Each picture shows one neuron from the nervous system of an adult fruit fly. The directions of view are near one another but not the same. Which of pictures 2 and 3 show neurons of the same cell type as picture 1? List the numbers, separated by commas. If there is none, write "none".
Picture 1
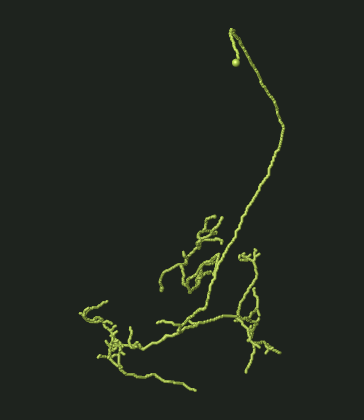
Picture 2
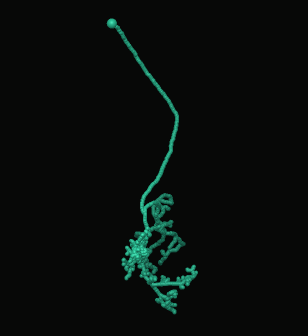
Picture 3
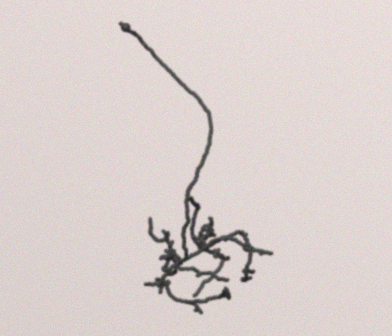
3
